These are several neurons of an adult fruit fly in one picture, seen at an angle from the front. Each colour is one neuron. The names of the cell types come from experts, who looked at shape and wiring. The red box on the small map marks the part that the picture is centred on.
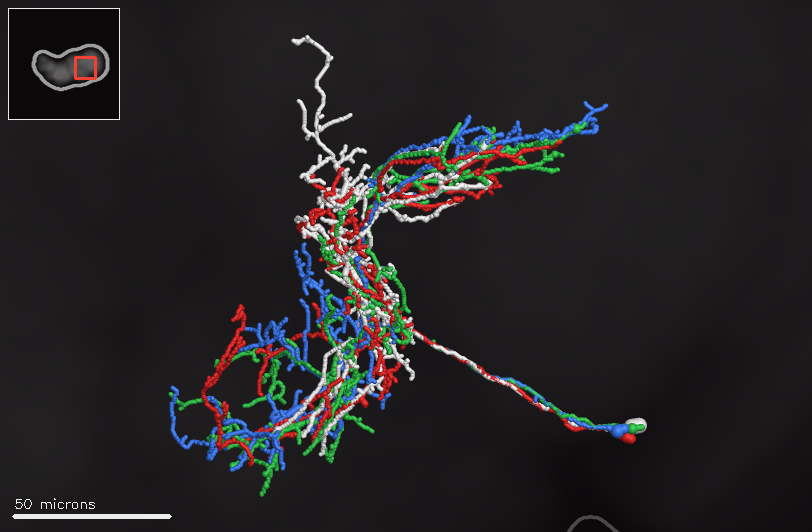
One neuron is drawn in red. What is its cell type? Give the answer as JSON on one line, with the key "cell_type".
{"cell_type": "CB2043"}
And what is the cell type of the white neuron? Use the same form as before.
{"cell_type": "VES109"}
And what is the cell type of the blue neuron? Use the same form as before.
{"cell_type": "CB2620"}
